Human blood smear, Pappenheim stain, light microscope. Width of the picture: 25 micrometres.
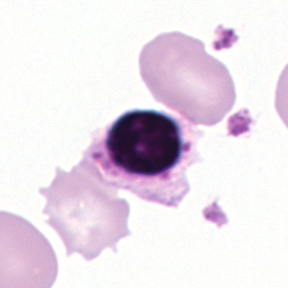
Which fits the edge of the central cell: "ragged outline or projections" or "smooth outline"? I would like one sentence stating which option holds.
The edge of this cell is rough.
